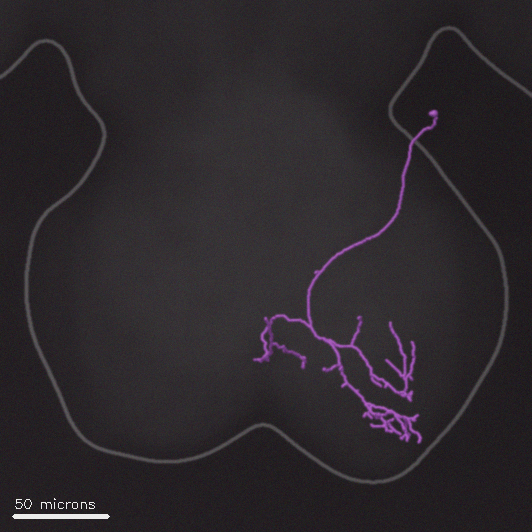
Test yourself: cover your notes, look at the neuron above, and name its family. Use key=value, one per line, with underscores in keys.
family=hemilineage 23B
